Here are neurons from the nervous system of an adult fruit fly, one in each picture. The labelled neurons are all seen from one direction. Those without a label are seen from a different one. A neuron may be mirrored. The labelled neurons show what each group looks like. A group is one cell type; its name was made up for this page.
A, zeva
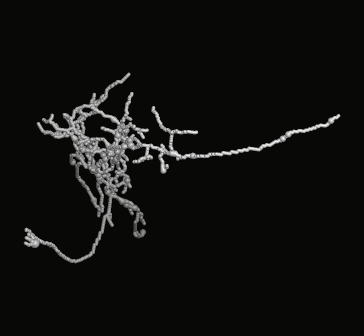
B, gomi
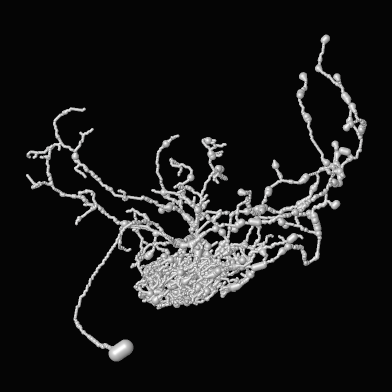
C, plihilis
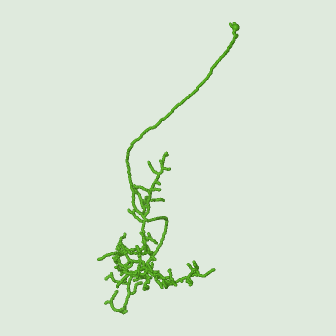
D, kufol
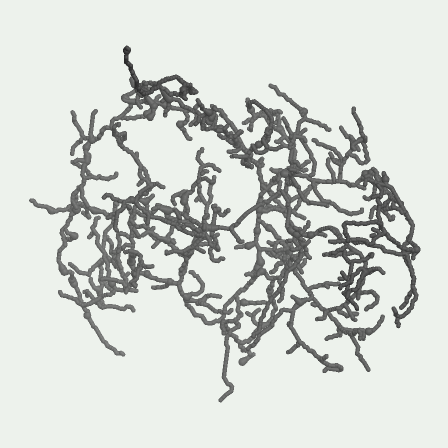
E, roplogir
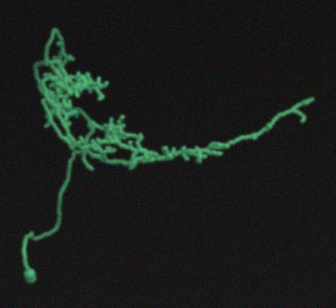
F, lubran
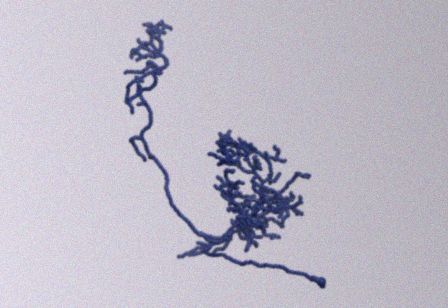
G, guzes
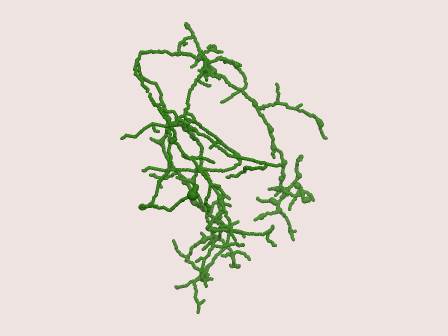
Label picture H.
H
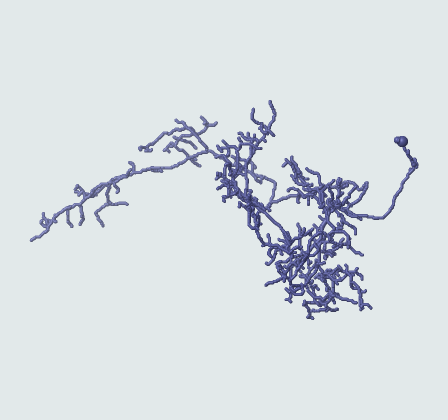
lubran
